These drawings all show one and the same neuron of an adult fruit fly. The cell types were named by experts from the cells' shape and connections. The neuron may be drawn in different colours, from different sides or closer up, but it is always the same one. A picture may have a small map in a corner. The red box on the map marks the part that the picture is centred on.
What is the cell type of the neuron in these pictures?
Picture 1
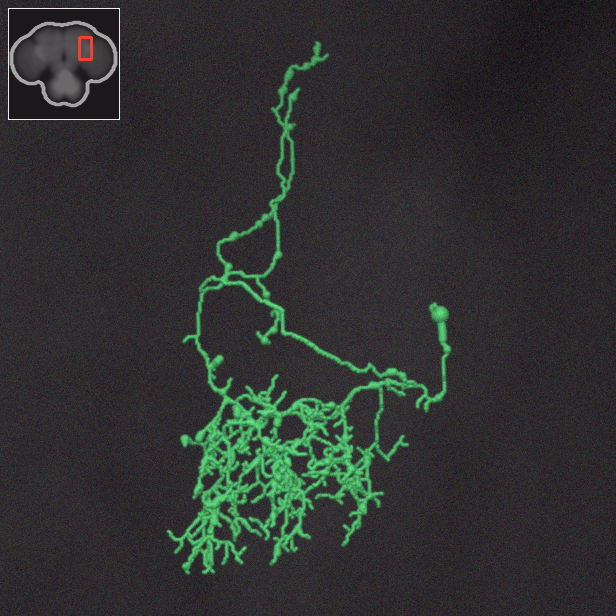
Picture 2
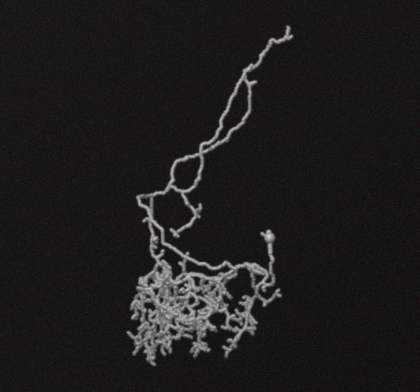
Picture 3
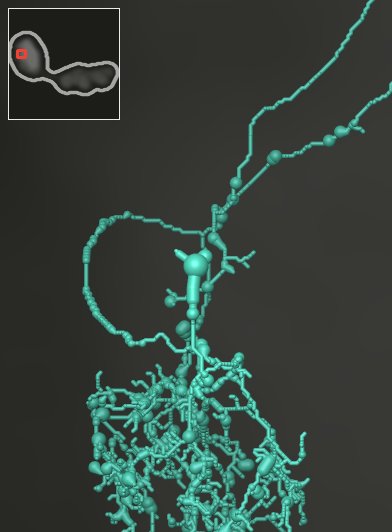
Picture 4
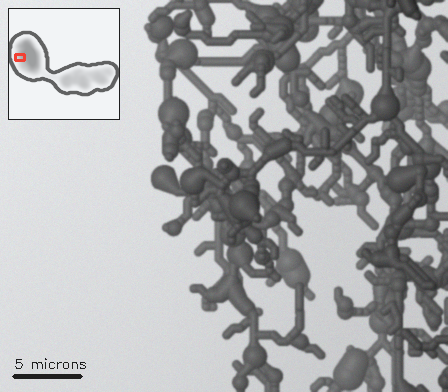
AVLP309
